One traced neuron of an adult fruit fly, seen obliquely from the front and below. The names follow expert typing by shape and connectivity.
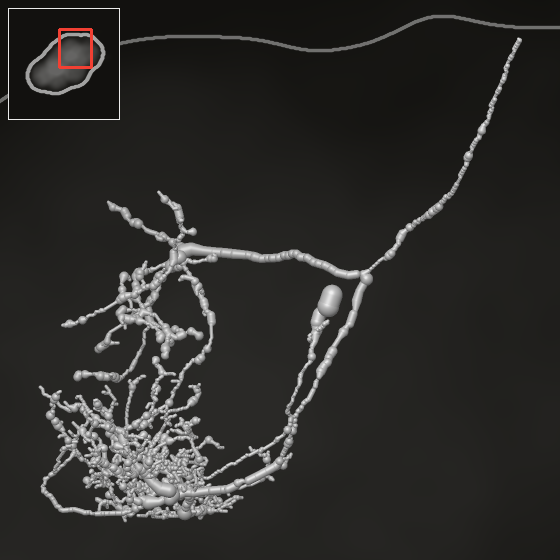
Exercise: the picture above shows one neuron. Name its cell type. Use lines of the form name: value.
cell type: AN01B004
